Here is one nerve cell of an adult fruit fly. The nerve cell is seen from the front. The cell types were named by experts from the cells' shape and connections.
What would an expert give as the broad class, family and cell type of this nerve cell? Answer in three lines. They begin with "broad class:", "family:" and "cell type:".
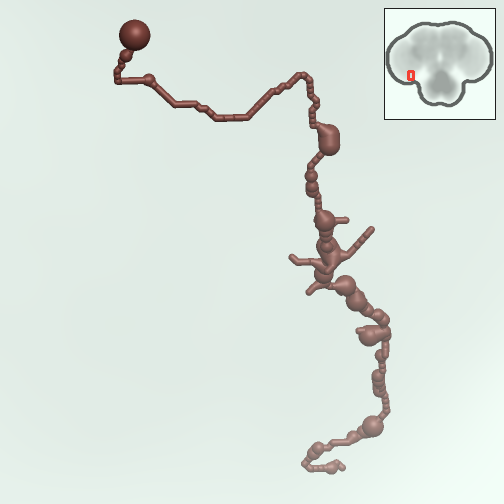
broad class: optic-lobe intrinsic neuron
family: Dm
cell type: Dm3a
